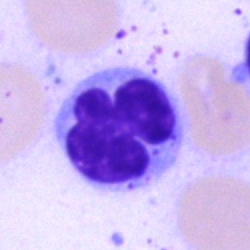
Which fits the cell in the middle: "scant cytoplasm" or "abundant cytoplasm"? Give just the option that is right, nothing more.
Scant cytoplasm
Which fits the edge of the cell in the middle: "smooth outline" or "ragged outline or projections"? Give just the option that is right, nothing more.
Smooth outline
